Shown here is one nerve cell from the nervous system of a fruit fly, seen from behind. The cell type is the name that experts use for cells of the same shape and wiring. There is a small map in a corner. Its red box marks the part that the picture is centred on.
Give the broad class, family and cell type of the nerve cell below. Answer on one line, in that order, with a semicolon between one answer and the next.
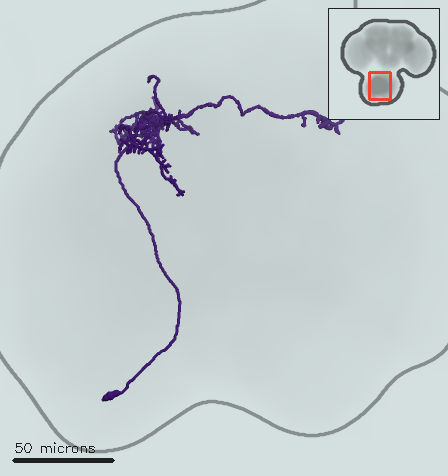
nerve-cord intrinsic neuron; hemilineage 06A; IN06A070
